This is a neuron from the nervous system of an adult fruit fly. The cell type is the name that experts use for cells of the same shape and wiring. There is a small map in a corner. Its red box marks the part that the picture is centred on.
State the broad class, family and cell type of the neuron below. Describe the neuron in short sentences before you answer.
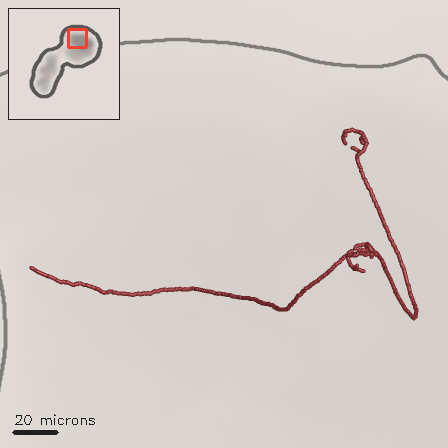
The drawing shows no cell body. By the scale bar it is about 180 microns wide in this view. It is a sensory neuron entering the brain. Its family is called class olfactory. The cell type is ORN_VA4.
